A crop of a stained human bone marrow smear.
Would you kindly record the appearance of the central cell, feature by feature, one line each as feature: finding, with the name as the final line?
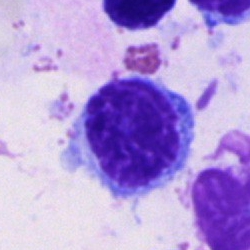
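Outline: roughly round, slightly uneven edge
Chromatin: dark purple, coarse and clumped
Cytoplasm: only a narrow rim around the nucleus
Granules: none visible in the cytoplasm
Name: lymphocyte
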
